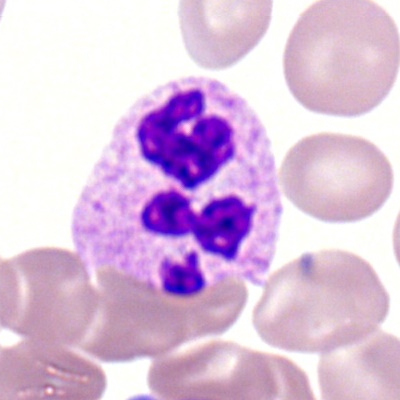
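Segmented neutrophil, the central cell in a stained blood smear. Nucleus: split into at least four separate lobes, stacked in a rough column from the top of the cell to the bottom. Cytoplasm: plentiful and pale pinkish-lilac. Granules: fine, small and lilac, filling the cytoplasm.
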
